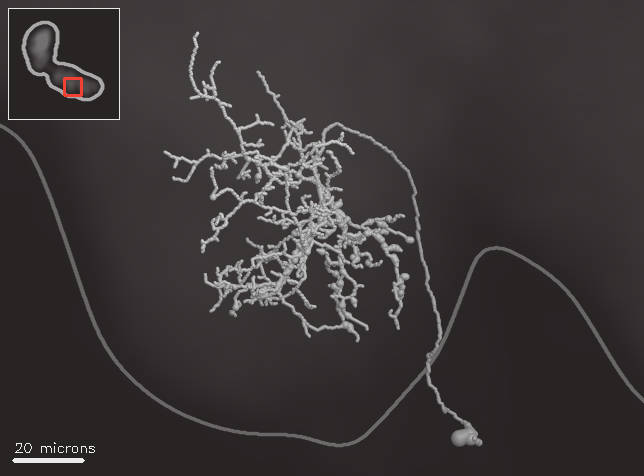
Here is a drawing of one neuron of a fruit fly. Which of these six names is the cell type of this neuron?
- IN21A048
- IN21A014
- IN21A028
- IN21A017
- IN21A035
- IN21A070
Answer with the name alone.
IN21A035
